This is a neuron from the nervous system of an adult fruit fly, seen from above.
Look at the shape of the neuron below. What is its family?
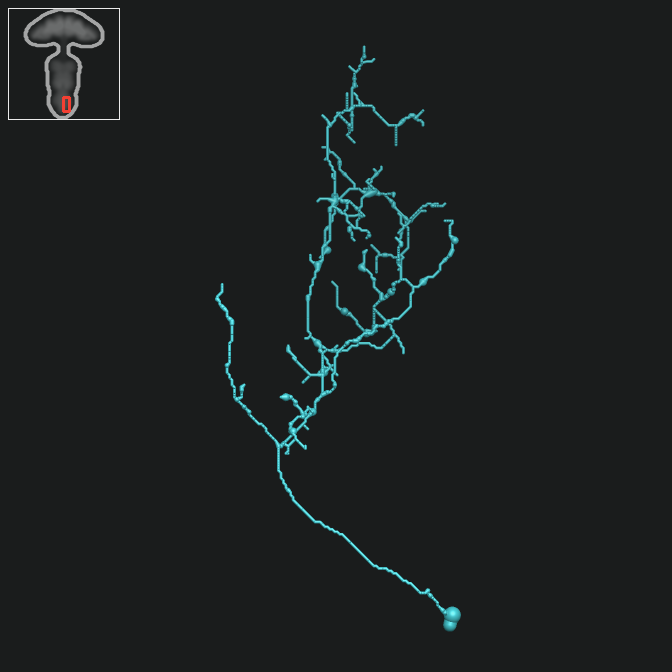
hemilineage 20A.22A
